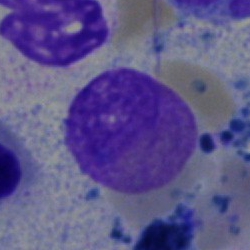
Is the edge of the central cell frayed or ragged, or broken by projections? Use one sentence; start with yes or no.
No, the cell does not have a rough edge, as its outline is smooth.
